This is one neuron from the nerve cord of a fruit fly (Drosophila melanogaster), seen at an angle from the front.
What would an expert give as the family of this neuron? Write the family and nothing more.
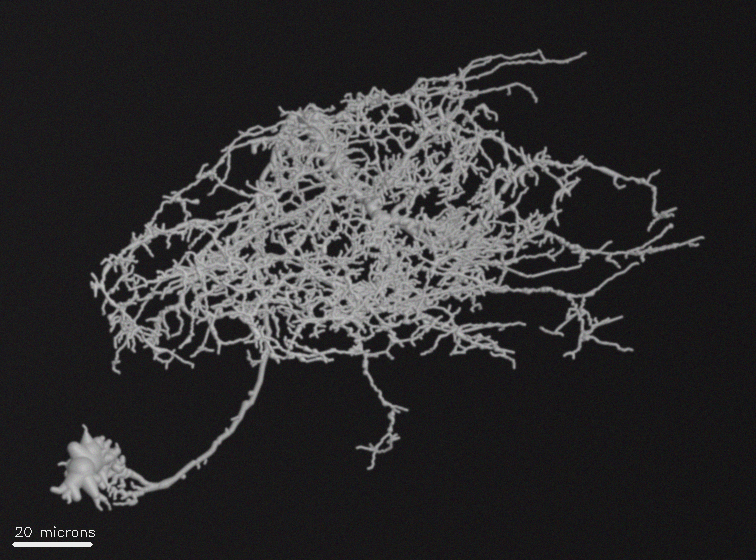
hemilineage 08A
